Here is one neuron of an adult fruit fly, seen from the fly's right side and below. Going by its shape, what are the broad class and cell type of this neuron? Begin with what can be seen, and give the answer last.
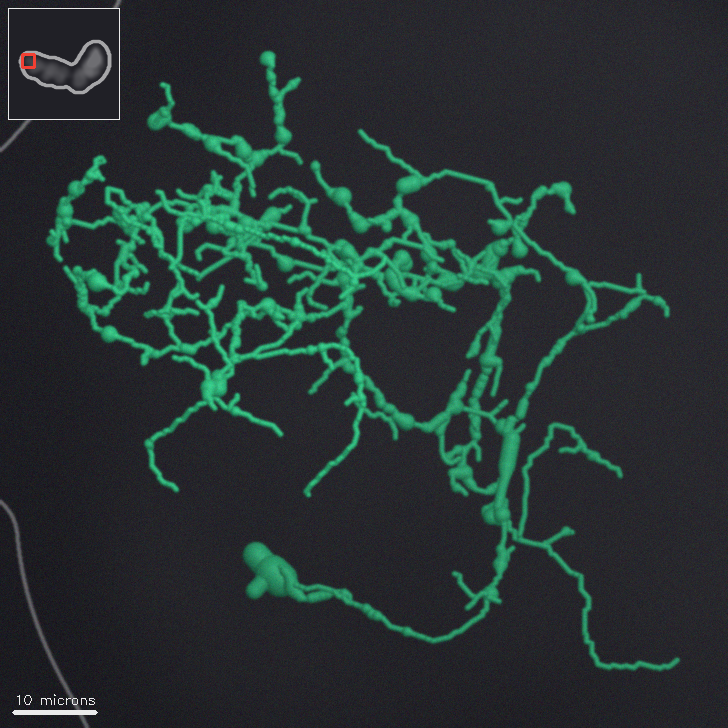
The cell body is at the bottom of the picture. From left to right in the picture it spans about 75 microns. Dozens of branch ends can be seen. It is a nerve-cord intrinsic neuron. It is of cell type INXXX386.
